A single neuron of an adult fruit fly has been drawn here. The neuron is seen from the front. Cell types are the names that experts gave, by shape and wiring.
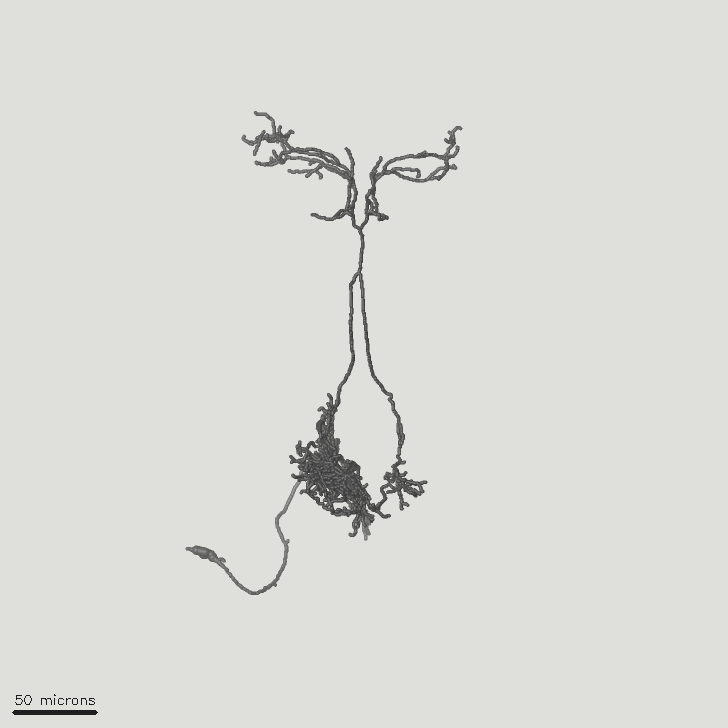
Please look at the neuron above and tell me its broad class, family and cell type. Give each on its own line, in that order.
central-brain intrinsic neuron
hemilineage LB7
PRW060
